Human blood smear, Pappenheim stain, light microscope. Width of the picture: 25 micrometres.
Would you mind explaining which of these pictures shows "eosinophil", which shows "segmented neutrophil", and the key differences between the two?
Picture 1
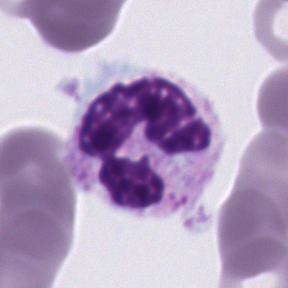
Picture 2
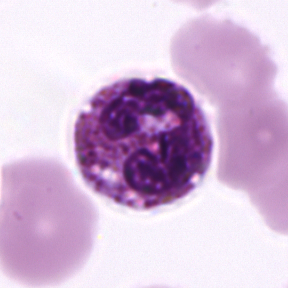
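The first picture is the segmented neutrophil and the second the eosinophil. Start with the granules: in the first they're fine, pinkish-violet and scattered through pale pinkish-lilac cytoplasm, while in the second coarse purple-red granules fill the cytoplasm.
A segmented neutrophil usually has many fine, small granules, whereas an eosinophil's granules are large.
Then the nucleus: the first has several lobes curving around a pale central area, the second two main lobes at the upper left and lower right, with a pale, less granular patch in the centre between them.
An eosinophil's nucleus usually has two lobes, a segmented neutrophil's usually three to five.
What they share is dark chromatin, coarsely clumped in the first and condensed in the second, with no nucleoli visible in either. The first cell is roughly round, and the second measures about 12 micrometres across.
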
